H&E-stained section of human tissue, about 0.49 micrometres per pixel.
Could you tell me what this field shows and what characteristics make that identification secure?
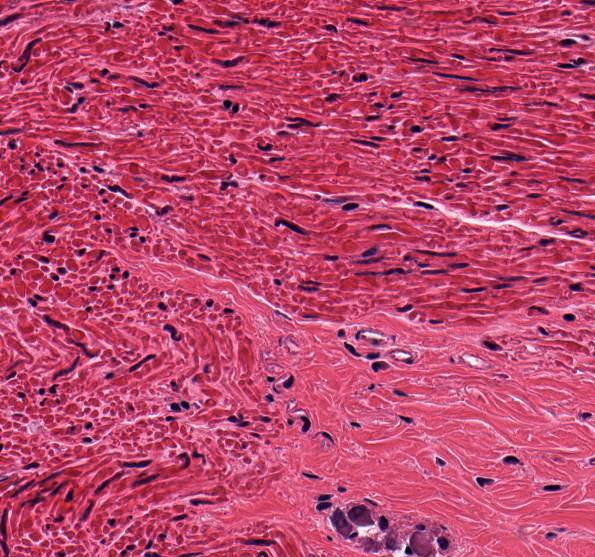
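Smooth muscle, upper and left of field. Bundles cut lengthwise across the top, in cross-section on the left.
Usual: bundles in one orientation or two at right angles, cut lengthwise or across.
Lengthwise nuclei elongated, cigar-shaped, blunt-ended. Cytoplasm deep eosinophilic red, no cross-striations. Paler fibrous tissue, lower right.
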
